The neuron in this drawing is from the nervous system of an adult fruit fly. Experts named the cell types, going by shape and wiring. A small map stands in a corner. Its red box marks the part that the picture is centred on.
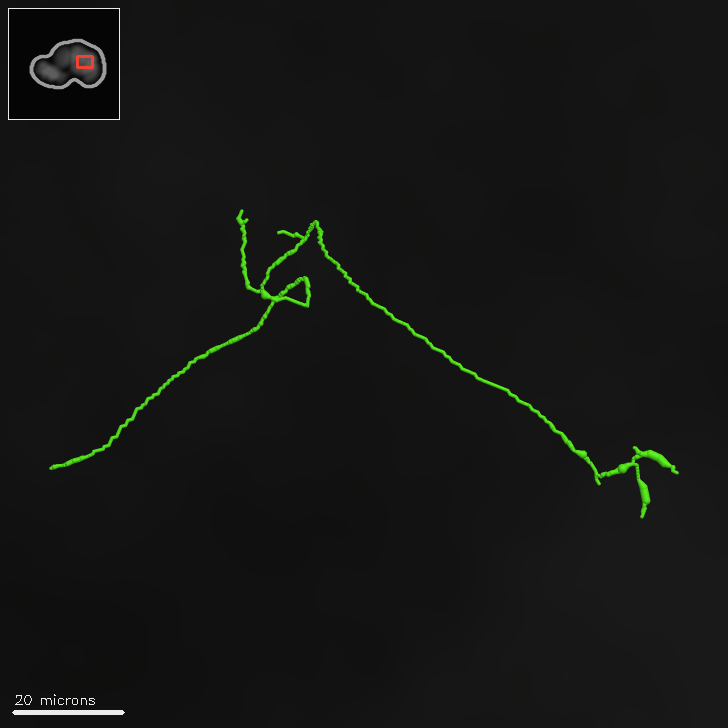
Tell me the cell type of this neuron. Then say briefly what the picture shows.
It is of cell type ORN_D. This is a sensory neuron entering the brain. No cell body is drawn. By the scale bar it is about 120 microns wide in this view. It has a dozen or fewer branch ends.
